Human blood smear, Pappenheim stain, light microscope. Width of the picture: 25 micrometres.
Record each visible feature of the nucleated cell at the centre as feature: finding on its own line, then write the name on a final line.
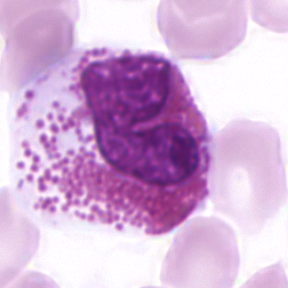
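Lobes: nucleus divided into two
Position: nucleus off-centre, towards the upper right
Chromatin: dark purple, coarsely clumped
Cytoplasmic granules: round, uniform in size
Cell: eosinophil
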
